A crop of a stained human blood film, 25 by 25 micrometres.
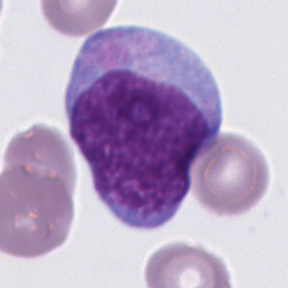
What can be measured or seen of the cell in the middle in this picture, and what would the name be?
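Cell about 18 by 14 micrometres; no blebs or projections from the edge. Nucleus about 13 micrometres across, filling about 60% of the cell's area and lying toward the bottom of the cell. Chromatin finely stippled, not coarsely clumped. Small pale rounded area in the upper part of the nucleus, likely a nucleolus. Cytoplasm mostly a broad cap above the nucleus. Atypical promyelocyte.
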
